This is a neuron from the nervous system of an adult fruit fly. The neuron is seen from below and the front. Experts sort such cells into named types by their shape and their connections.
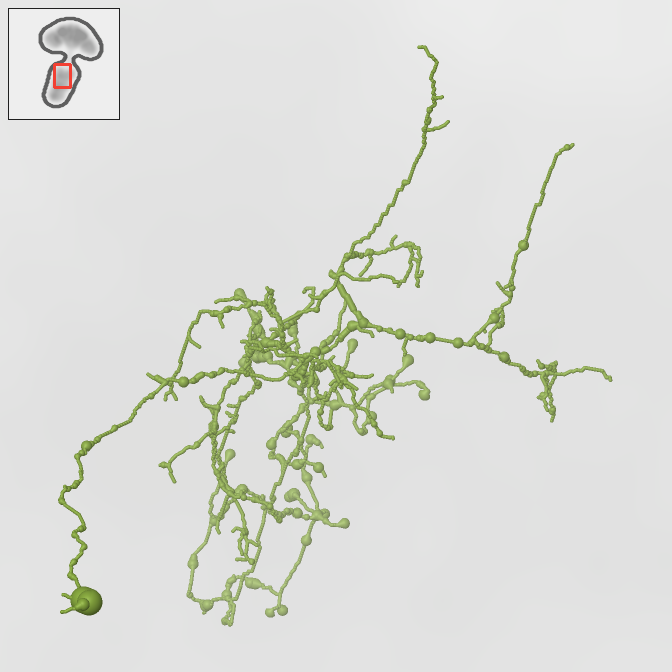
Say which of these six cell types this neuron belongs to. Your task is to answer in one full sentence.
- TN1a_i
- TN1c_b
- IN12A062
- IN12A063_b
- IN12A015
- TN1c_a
Belonging to the cell type IN12A062 is this neuron.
